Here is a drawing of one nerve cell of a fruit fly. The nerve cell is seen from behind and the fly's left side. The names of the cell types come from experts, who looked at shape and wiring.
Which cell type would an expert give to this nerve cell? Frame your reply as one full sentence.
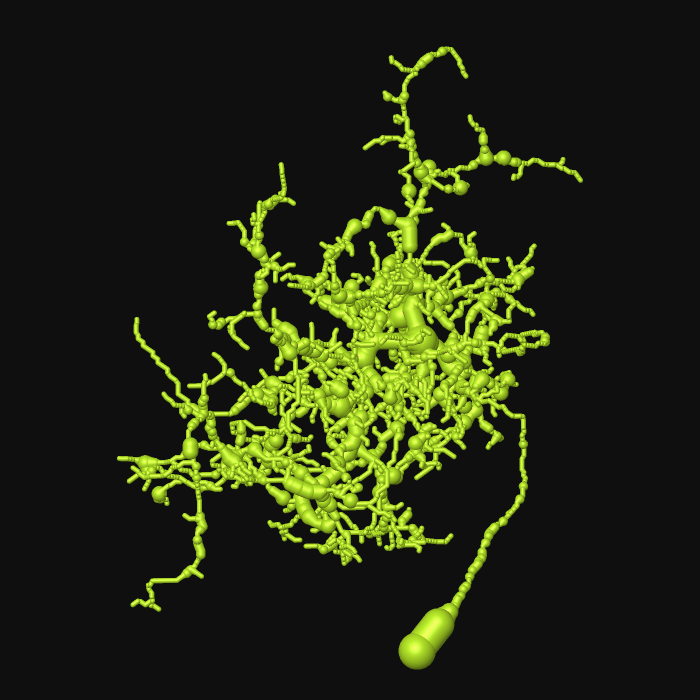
It is to cell type AVLP601 that the nerve cell belongs.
